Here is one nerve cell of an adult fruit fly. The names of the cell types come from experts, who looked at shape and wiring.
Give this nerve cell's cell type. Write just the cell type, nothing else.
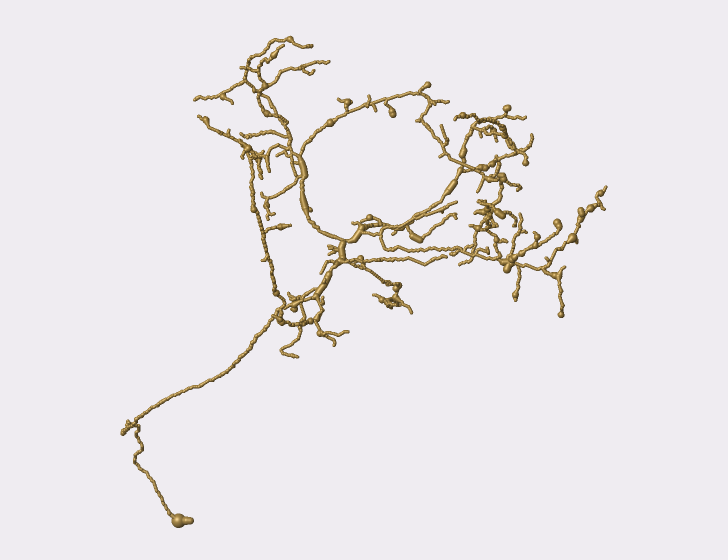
IN06B071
